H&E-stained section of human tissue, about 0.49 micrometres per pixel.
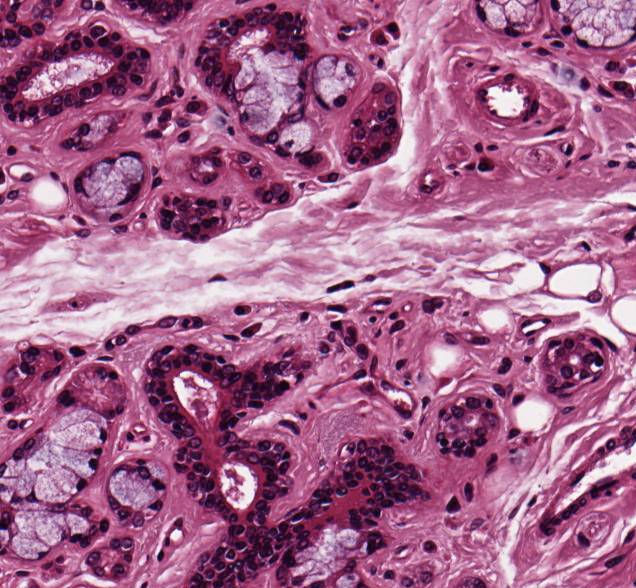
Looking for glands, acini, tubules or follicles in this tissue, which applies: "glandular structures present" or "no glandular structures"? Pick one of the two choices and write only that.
Glandular structures present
